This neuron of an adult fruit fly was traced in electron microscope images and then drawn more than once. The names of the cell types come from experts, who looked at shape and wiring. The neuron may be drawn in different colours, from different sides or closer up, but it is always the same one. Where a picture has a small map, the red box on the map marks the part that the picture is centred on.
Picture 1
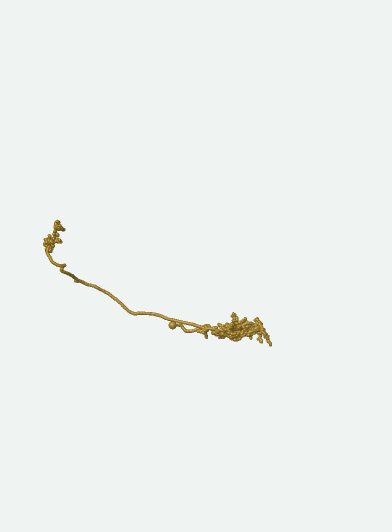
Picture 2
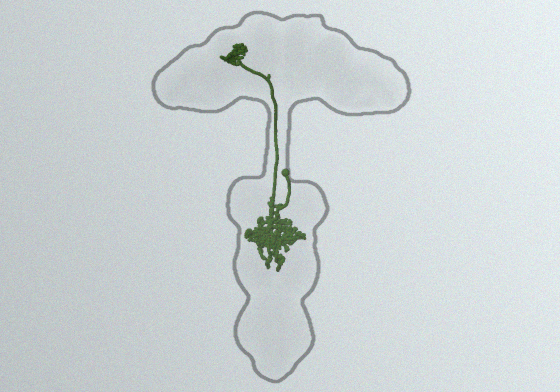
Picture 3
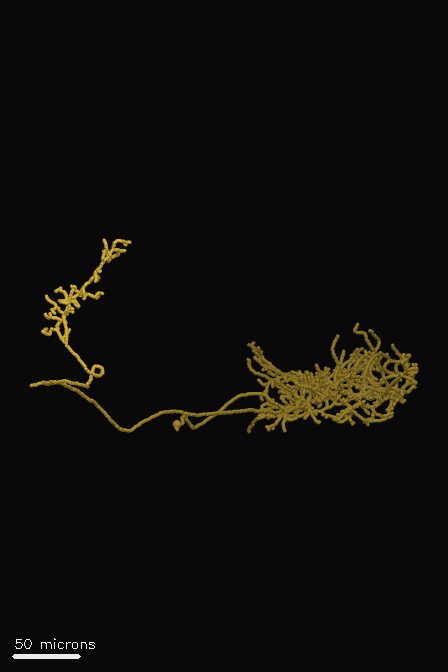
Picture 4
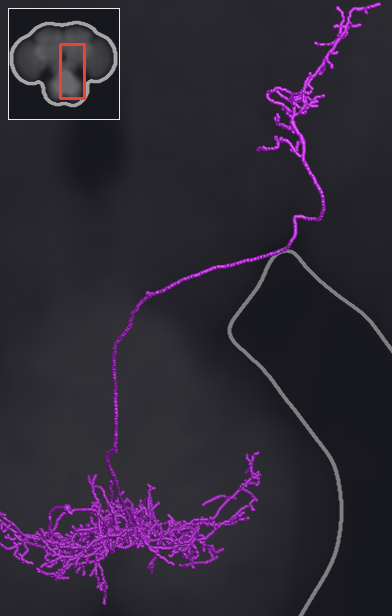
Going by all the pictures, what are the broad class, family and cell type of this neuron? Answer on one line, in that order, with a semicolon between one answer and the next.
ascending neuron; hemilineage 08B; AN08B034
